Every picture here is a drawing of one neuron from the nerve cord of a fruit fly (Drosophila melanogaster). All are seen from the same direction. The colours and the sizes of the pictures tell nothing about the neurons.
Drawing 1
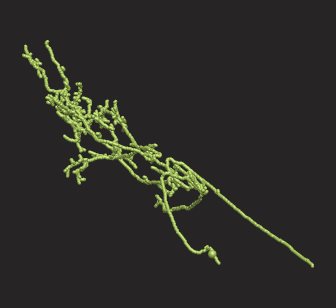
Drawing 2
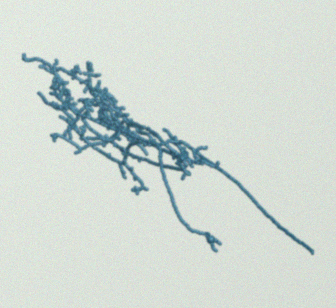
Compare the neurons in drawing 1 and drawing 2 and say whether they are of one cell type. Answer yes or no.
yes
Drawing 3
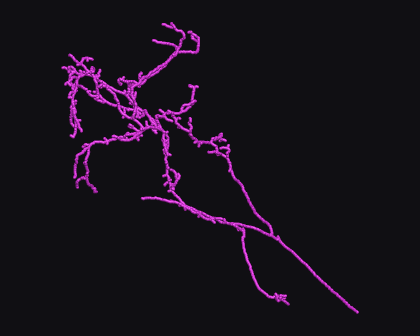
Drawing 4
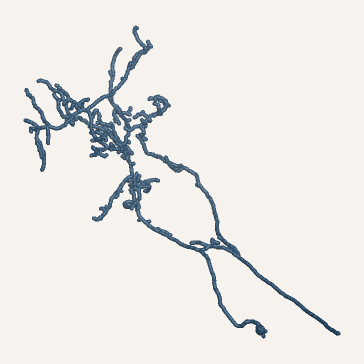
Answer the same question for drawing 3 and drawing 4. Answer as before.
yes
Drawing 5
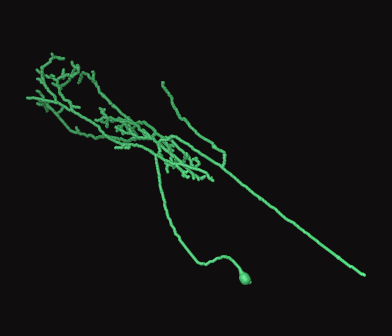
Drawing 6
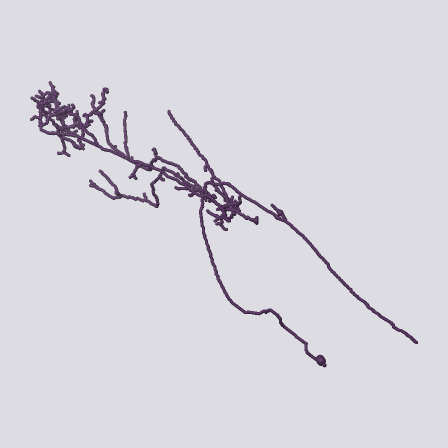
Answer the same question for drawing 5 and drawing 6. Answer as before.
yes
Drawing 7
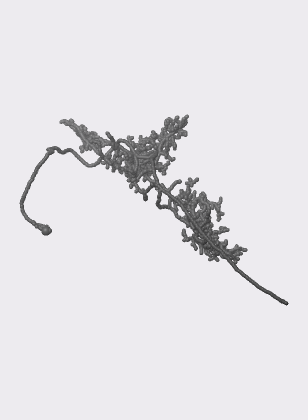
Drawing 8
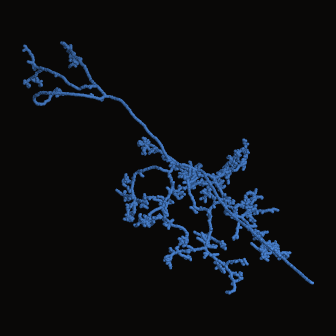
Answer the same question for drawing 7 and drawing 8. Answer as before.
yes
